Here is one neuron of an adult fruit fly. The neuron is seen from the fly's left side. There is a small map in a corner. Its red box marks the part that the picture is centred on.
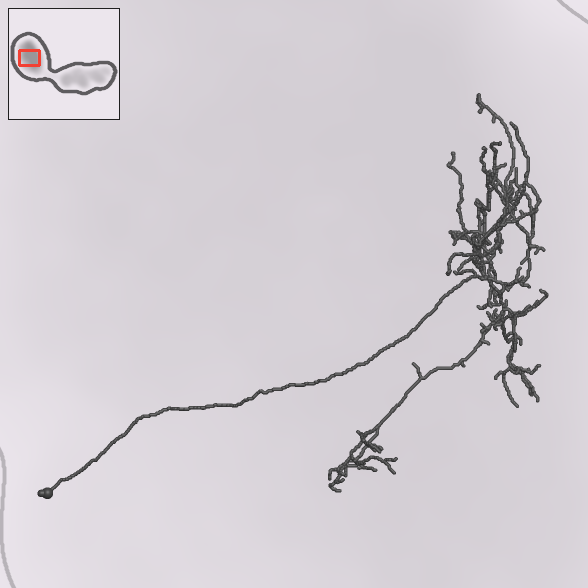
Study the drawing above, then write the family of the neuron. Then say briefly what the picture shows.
Its family is hemilineage LALv1_ventral. Its broad class is central-brain intrinsic neuron. The cell body can be seen at the lower left of the picture. The picture shows dozens of branch ends.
